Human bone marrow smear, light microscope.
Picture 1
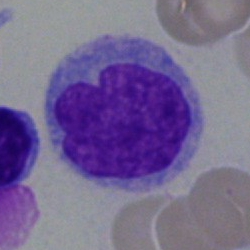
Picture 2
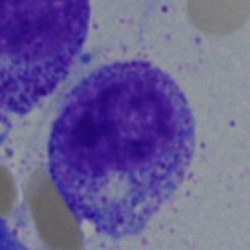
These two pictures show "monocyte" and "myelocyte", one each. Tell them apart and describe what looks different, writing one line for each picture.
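Picture 1 shows a monocyte: No distinct granules are seen in the cytoplasm.
Picture 2 shows a myelocyte: Many purple granules are scattered through the cytoplasm.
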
